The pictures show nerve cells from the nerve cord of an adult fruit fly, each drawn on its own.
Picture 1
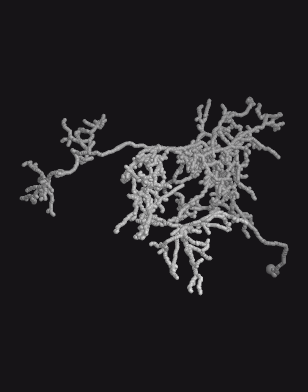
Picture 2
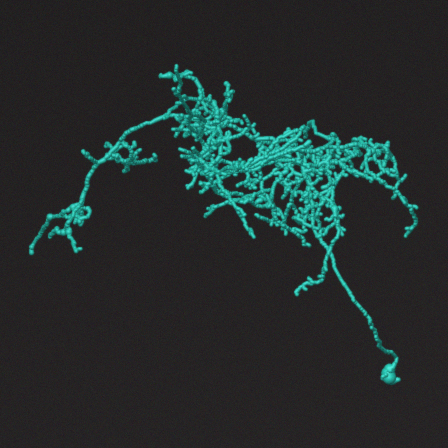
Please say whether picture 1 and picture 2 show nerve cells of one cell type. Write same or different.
same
